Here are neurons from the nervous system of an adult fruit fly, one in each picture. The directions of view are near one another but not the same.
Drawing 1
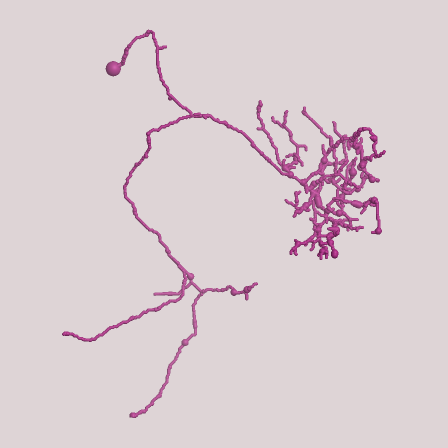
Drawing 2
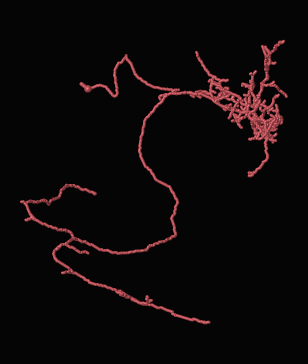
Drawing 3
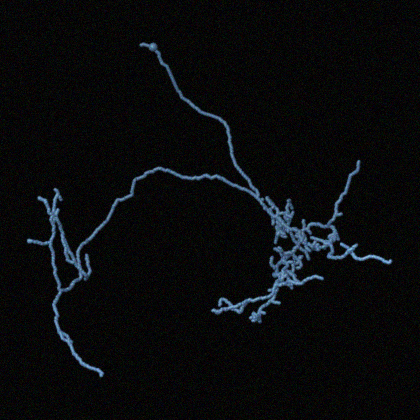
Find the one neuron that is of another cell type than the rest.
Drawing 1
